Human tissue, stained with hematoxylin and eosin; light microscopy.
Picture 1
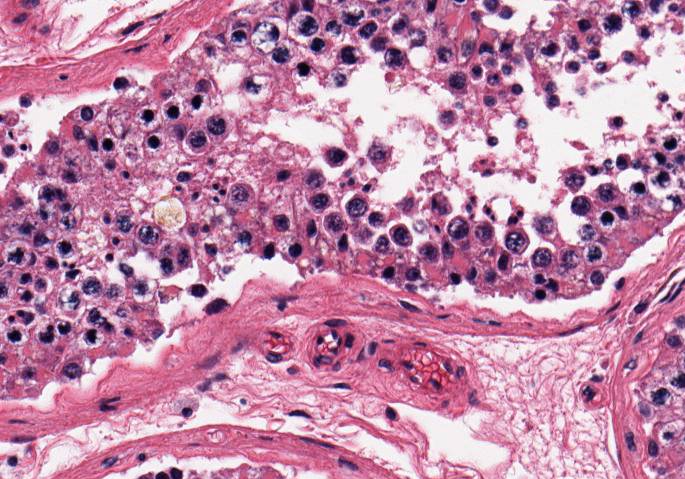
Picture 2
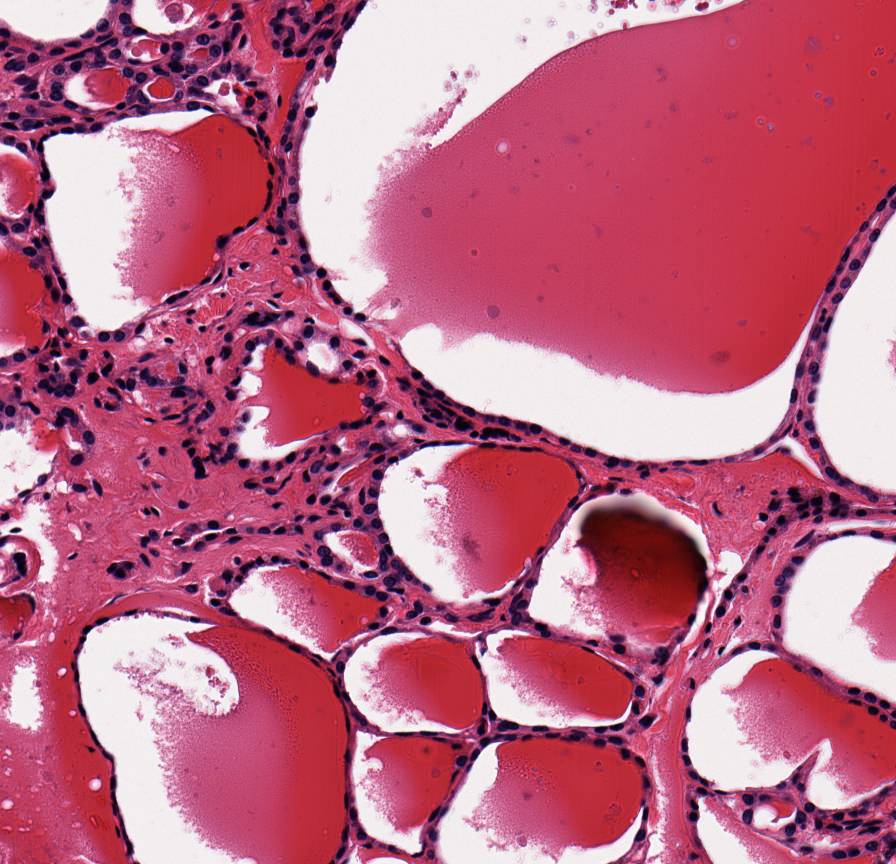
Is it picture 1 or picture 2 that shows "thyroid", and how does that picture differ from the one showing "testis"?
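Picture 1: testis. Picture 2: thyroid. Testis unit: many layers of rounded cells, with scattered large round cells showing coarse, clumped dark chromatin; one rounded yellowish body left of centre; pink fibrous band with flattened, elongated nuclei below. Thyroid: closely packed rounded to polygonal follicles of widely varying size, largest upper right; single layer of flattened to low cuboidal epithelial lining cells with small, round to oval, dark nuclei.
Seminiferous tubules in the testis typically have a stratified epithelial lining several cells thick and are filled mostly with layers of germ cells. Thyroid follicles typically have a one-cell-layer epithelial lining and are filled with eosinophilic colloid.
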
